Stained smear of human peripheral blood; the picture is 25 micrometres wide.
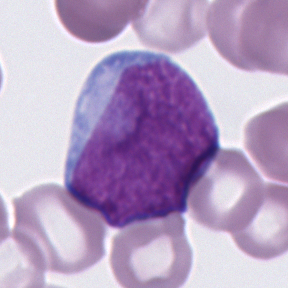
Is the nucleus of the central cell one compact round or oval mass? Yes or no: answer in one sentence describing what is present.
Yes, the shape of the nucleus is one compact round or oval mass.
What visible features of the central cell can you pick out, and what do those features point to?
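Measuring about 16 by 13 micrometres, the cell holds a nucleus of about 15 by 12 micrometres that fills about 80% of its area. The chromatin is finely stippled and evenly spread across the nucleus. Pale blue cytoplasm forms a narrow crescent along the upper-left side and contains no vacuoles. The cell is a myeloblast.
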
